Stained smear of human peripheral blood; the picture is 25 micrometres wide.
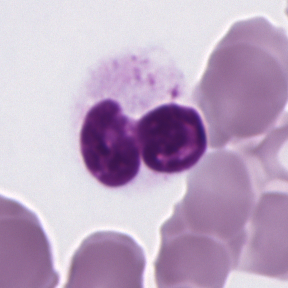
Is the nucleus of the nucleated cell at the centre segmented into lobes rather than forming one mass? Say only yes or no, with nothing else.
Yes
